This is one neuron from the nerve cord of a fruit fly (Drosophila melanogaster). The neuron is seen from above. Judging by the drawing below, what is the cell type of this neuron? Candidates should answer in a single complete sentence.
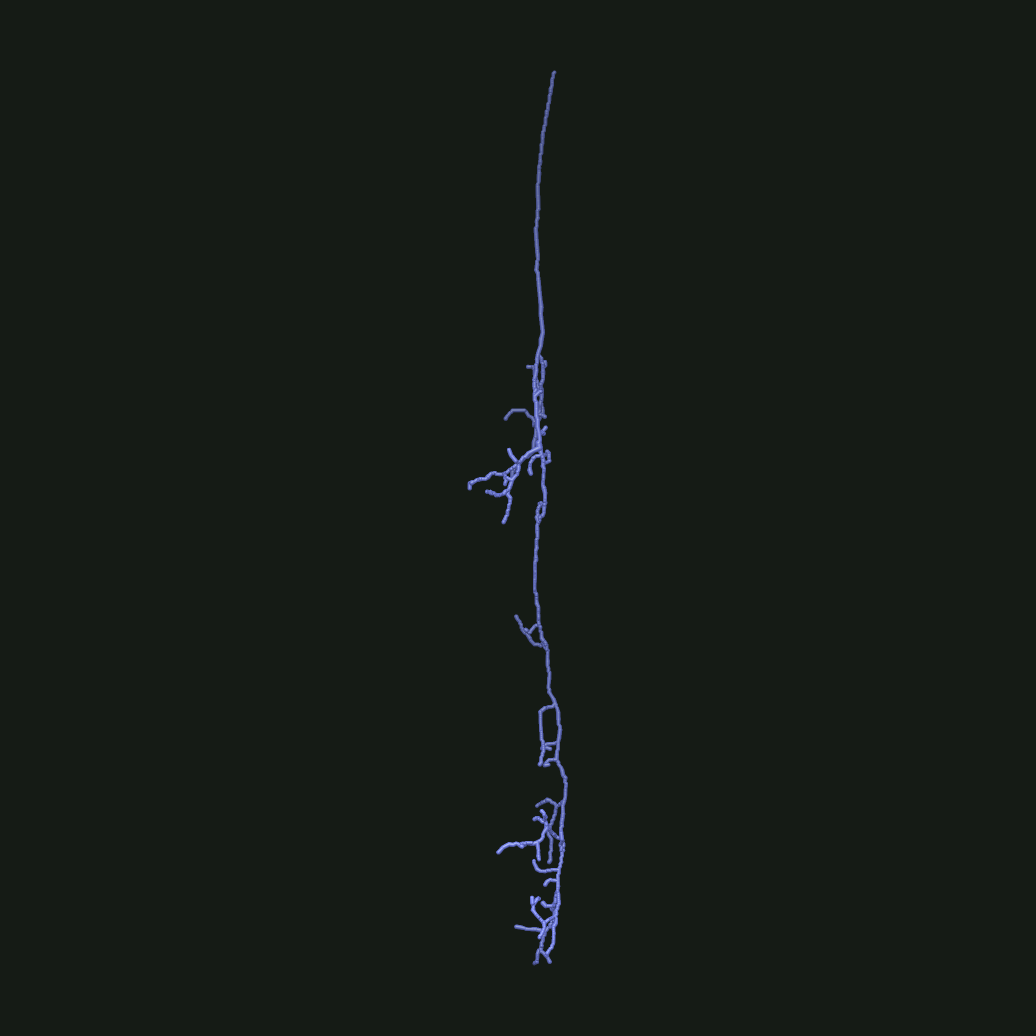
It is DNg71 that is the cell type of the neuron.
